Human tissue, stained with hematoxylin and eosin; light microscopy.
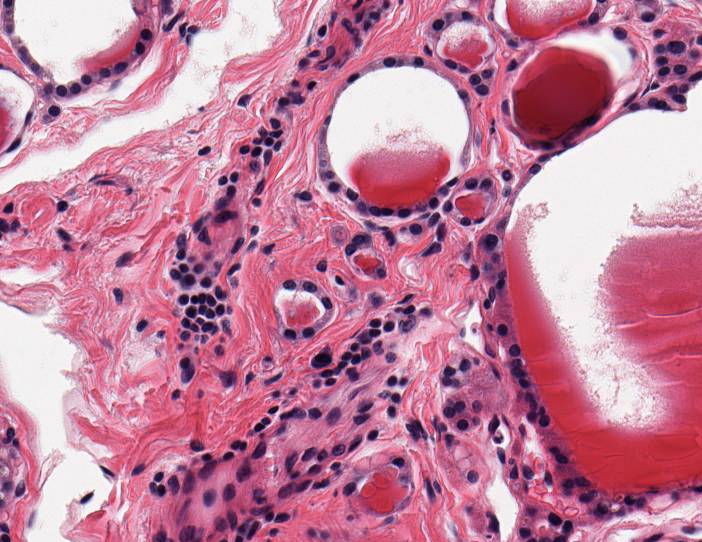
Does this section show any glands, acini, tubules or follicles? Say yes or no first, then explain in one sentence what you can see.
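Yes. Each follicle is lined by a single layer of flattened to low cuboidal cells with round dark nuclei.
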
